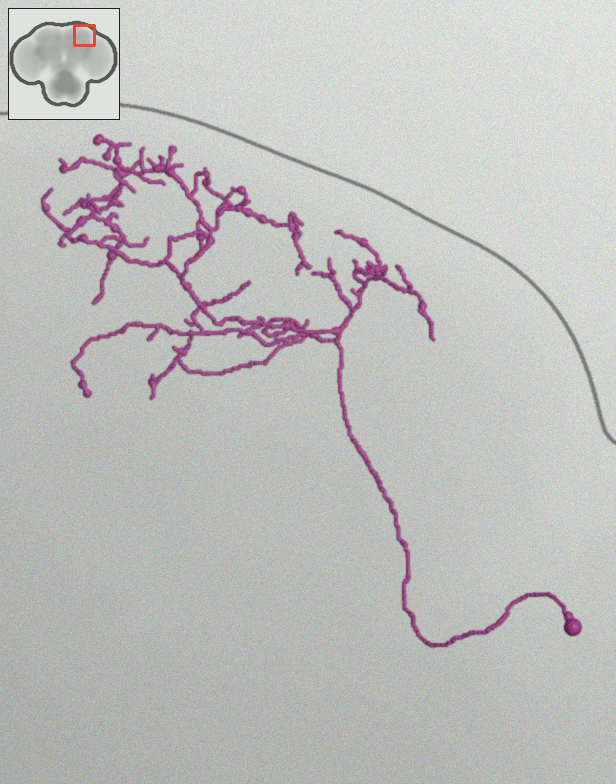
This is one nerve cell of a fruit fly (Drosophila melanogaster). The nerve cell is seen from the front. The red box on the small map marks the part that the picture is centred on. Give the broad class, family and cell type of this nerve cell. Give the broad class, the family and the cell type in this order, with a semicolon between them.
central-brain intrinsic neuron; hemilineage SLPal5; SLP109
